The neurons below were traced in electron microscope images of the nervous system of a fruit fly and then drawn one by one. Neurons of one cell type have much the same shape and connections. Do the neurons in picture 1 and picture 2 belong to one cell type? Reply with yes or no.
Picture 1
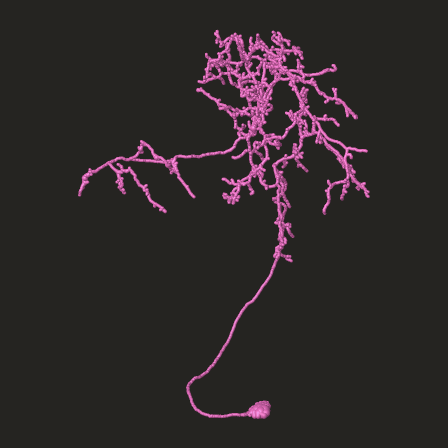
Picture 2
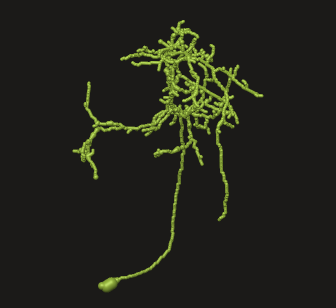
no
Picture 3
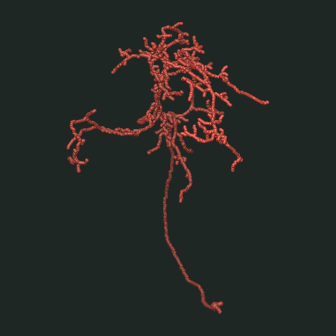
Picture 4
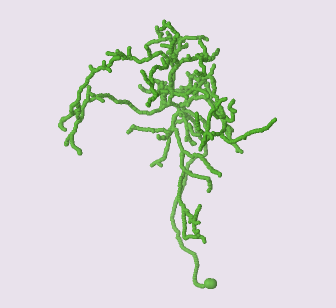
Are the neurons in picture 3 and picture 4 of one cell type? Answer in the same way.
no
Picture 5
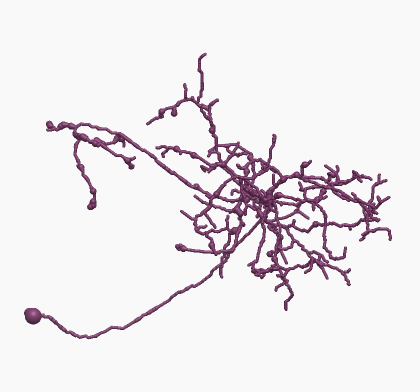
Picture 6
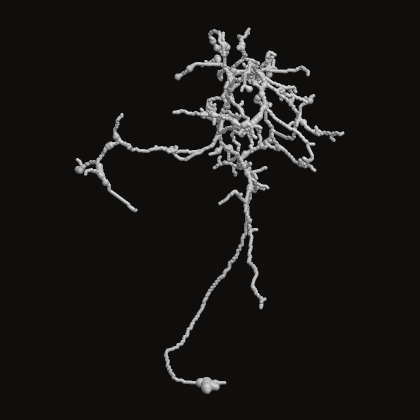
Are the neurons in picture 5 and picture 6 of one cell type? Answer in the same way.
no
